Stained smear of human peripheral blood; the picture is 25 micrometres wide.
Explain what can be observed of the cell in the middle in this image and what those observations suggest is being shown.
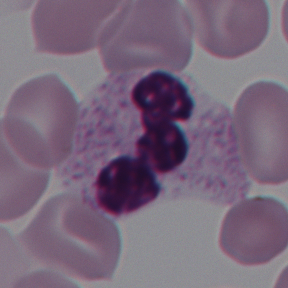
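In this cell the lobes run in a chain from upper right to lower left. Their chromatin is dark purple and coarsely clumped. The cytoplasm is plentiful and pale pinkish-lilac, and fine lilac granules fill it. Segmented neutrophil is the name of this cell.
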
